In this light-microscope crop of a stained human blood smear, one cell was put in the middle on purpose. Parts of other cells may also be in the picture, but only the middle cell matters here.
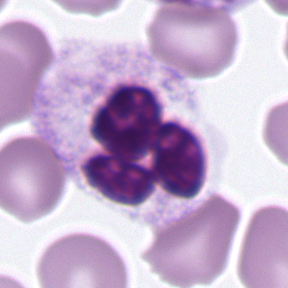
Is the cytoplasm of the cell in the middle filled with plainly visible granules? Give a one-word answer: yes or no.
Yes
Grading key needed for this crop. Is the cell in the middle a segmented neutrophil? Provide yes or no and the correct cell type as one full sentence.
Yes, the crop's central cell is a segmented neutrophil.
